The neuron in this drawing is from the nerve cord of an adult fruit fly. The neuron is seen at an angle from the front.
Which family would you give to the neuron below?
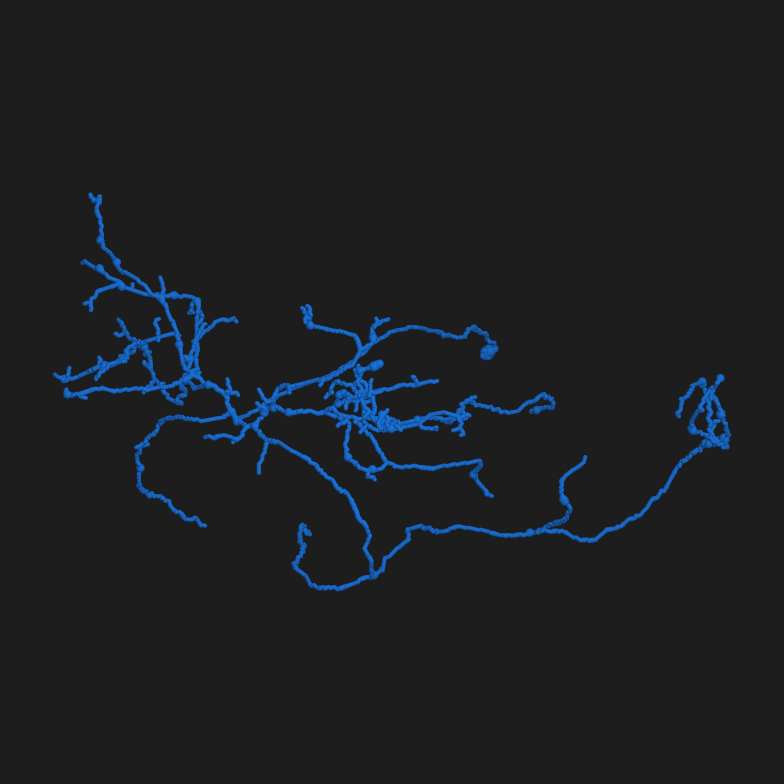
hemilineage 12B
